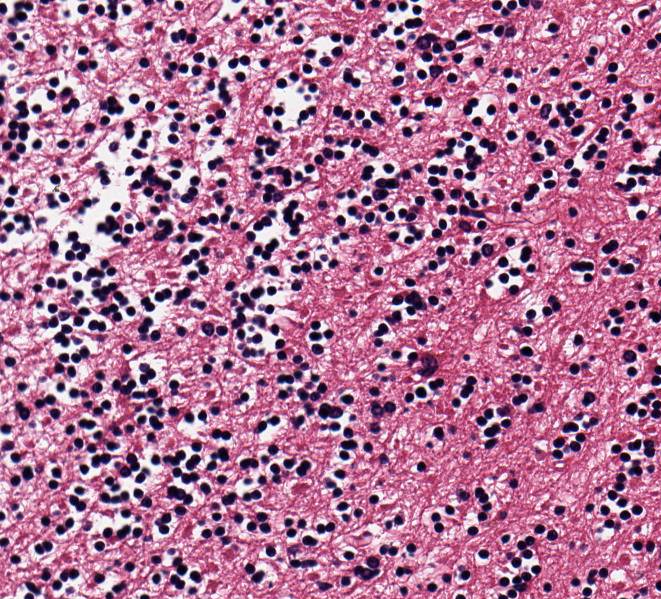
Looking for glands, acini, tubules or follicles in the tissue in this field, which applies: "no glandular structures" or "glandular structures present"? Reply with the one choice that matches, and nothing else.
No glandular structures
